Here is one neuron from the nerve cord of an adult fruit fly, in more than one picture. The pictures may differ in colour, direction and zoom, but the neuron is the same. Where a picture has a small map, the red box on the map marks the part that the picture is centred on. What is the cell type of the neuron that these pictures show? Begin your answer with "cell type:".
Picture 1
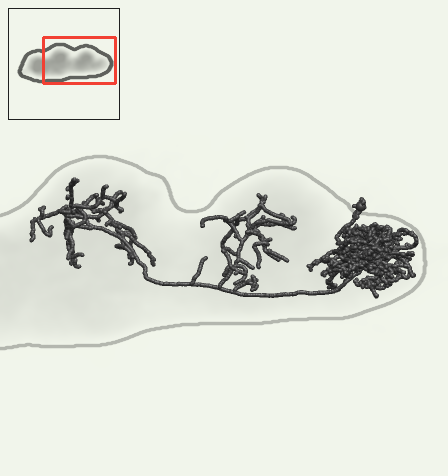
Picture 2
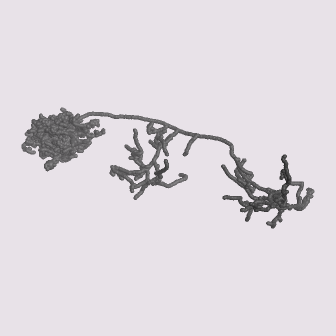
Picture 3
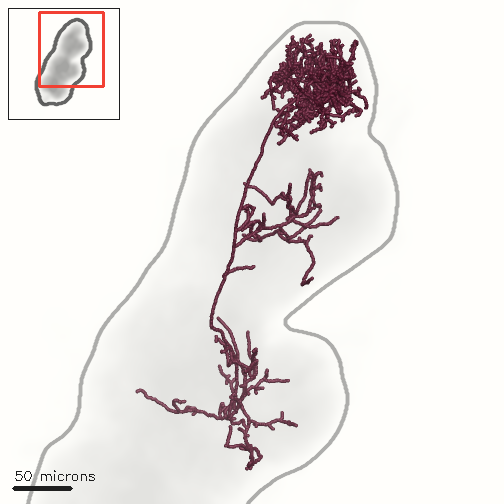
cell type: INXXX084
